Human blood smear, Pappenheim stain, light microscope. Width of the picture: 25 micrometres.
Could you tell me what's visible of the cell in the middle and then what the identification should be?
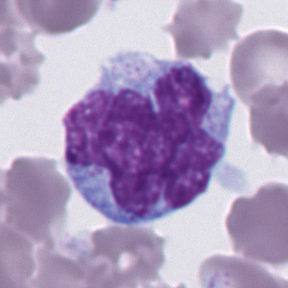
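The cell measures about 15 micrometres across, and its nucleus occupies about 70% of the cell's area. Nuclear chromatin is deep purple and lacy, interrupted by small pale gaps. The cytoplasm is pale greyish blue, forms its widest band above the nucleus, and contains scattered fine, dust-like pinkish-purple granules. This cell is a monocyte.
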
